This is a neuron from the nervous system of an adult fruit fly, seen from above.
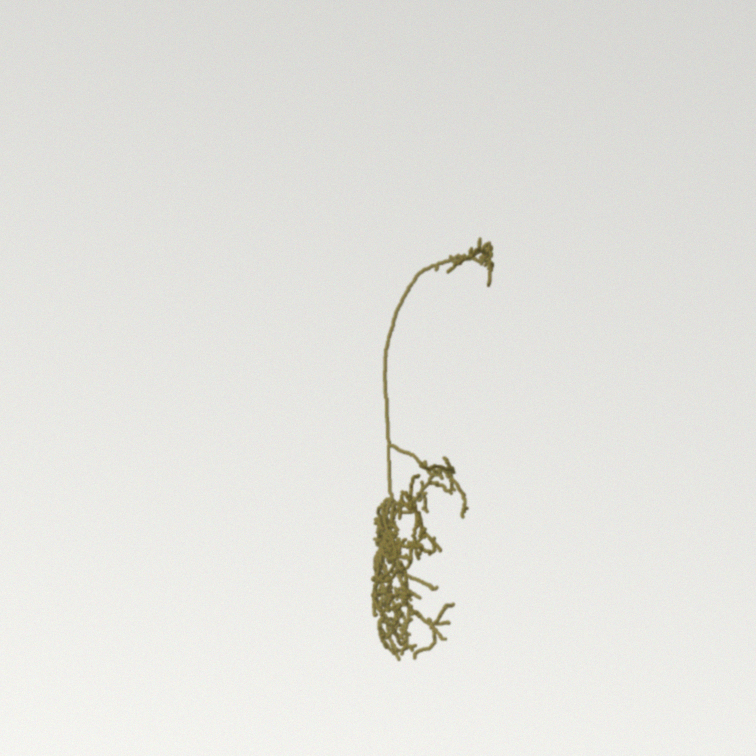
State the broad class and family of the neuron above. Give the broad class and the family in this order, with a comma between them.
nerve-cord intrinsic neuron, hemilineage 17A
